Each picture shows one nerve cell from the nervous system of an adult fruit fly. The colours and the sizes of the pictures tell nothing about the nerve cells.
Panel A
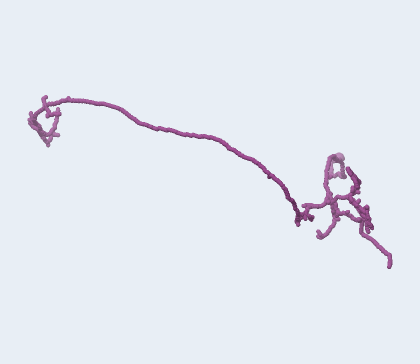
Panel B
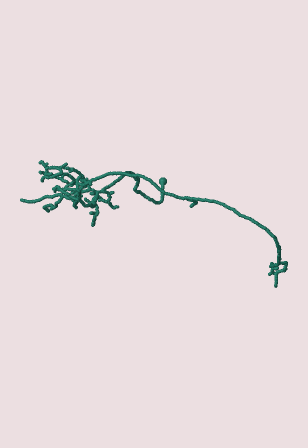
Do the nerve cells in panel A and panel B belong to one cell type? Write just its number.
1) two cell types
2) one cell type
2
